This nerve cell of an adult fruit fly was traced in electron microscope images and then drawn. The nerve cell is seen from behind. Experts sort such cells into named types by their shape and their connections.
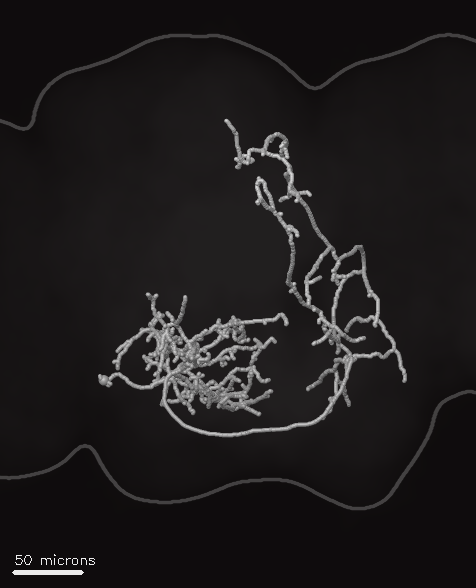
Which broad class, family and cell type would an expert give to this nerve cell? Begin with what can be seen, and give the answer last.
From top to bottom in the picture it spans about 250 microns. The picture shows dozens of branch ends. It is a nerve-cord intrinsic neuron. Its family is hemilineage 19B. The cell type is IN19B109.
